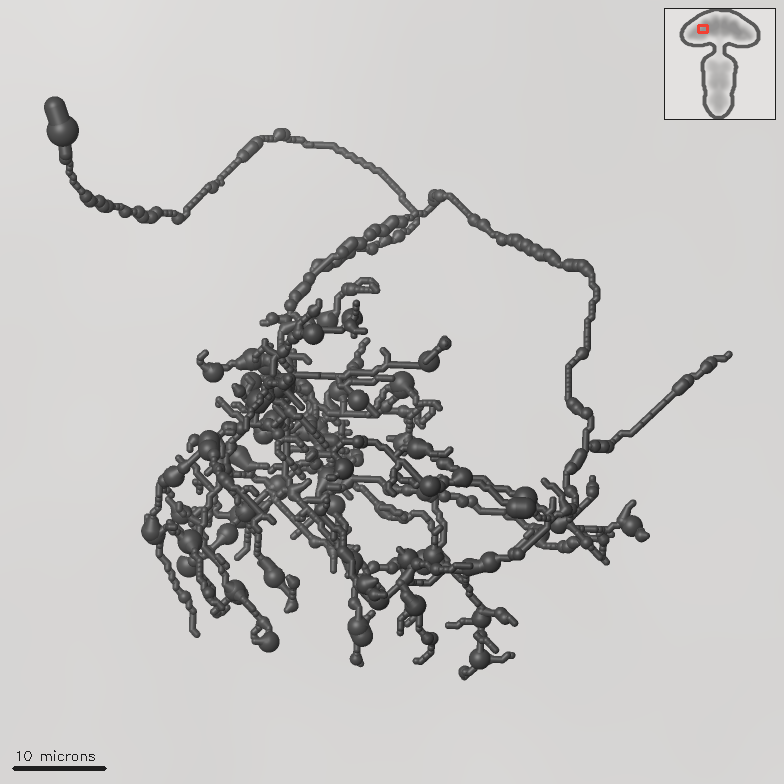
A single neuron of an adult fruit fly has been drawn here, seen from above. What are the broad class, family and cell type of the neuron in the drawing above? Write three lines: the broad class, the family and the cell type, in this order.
central-brain intrinsic neuron
hemilineage LHl1
LHAV4a1_a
